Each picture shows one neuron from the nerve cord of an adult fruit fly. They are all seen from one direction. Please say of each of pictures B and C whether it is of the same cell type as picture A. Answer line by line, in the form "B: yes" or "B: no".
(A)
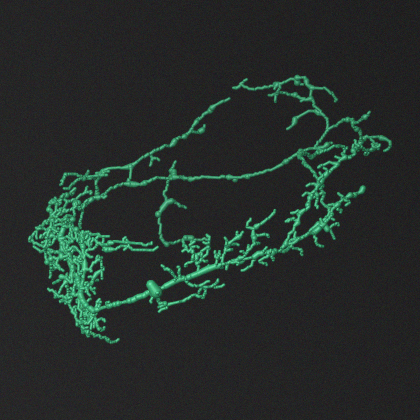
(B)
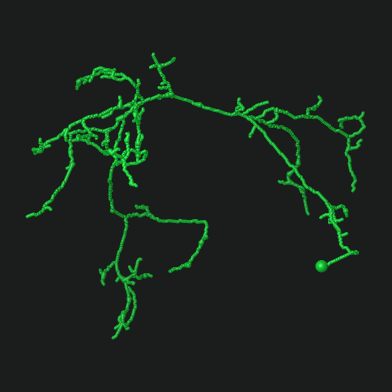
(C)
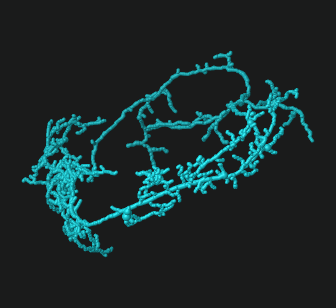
B: no
C: yes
